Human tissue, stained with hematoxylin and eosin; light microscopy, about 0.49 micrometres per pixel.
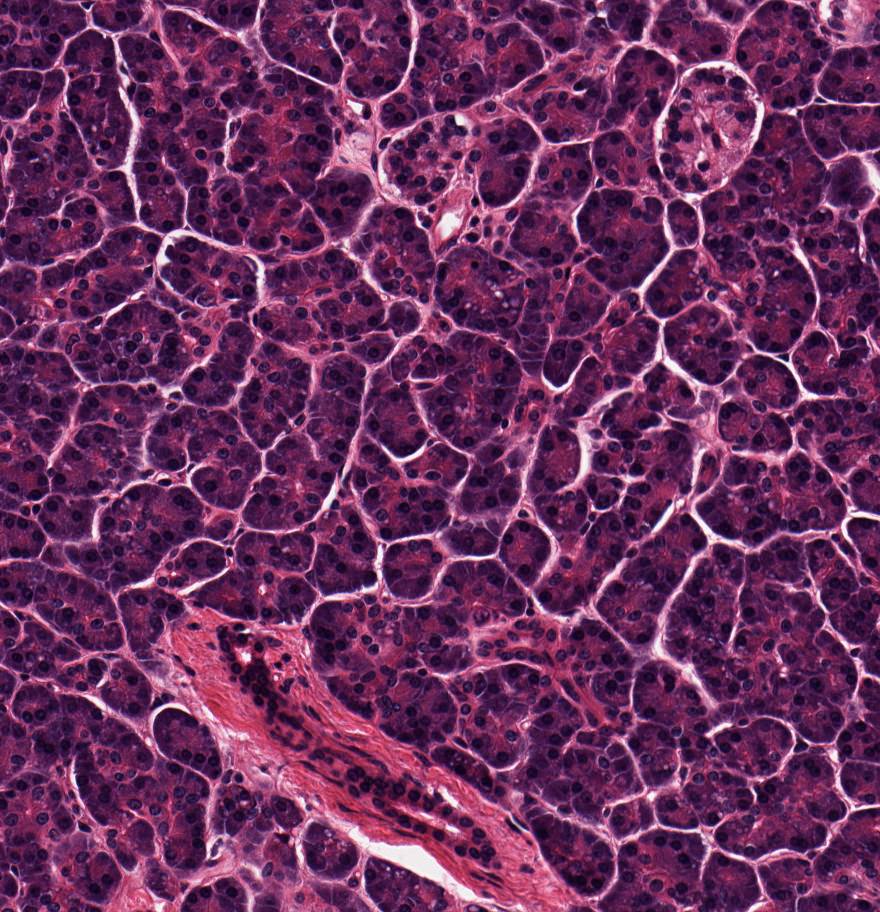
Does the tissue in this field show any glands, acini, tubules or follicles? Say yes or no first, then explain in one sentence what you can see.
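Yes. Closely packed rounded acini fill nearly the whole field.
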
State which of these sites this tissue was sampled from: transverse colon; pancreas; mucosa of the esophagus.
pancreas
